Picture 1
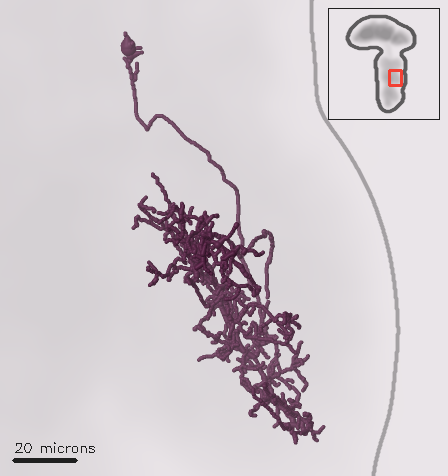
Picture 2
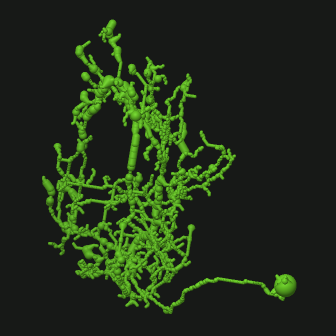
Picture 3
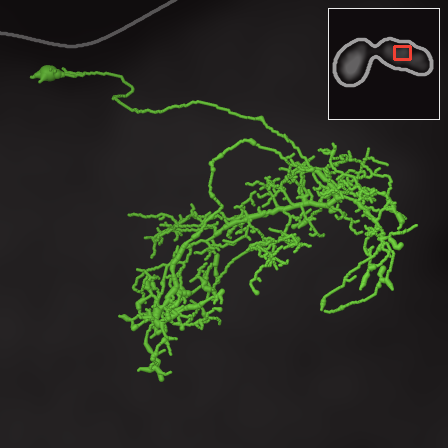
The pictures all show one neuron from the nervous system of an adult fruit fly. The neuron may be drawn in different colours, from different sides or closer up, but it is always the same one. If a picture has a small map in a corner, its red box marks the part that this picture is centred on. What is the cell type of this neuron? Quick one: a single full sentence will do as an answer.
Belonging to the cell type IN13B019 is this neuron.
